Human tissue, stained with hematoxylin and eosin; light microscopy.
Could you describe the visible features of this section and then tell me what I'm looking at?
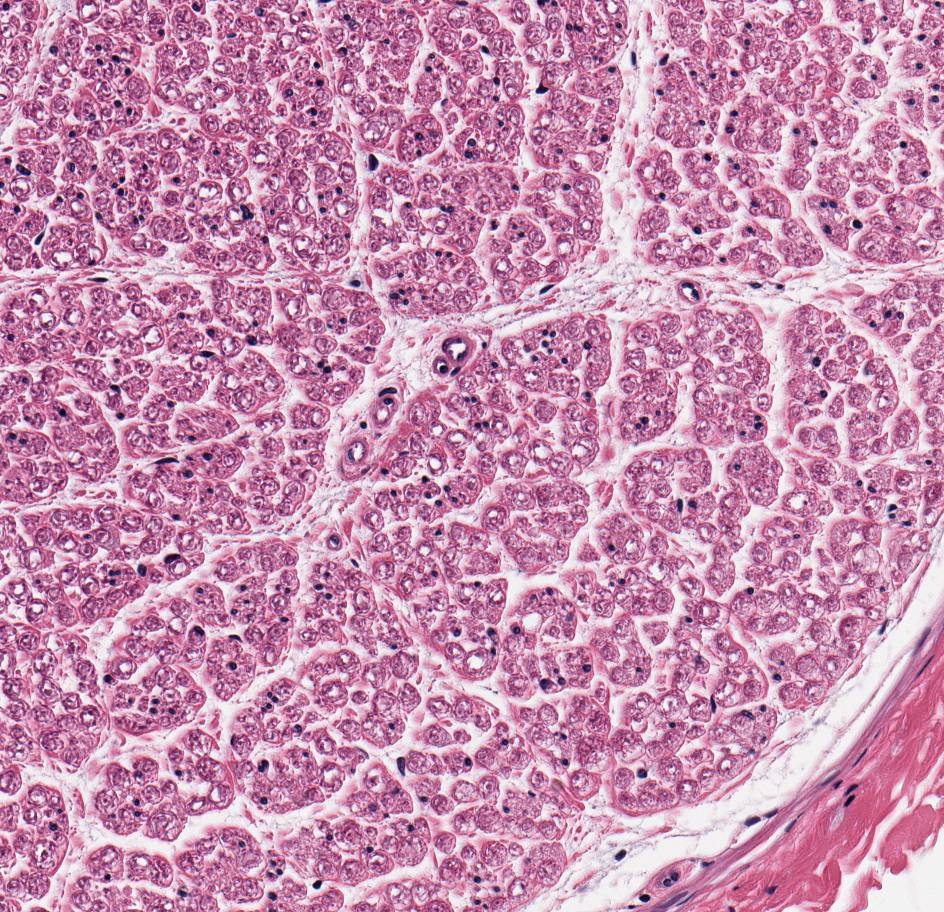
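First, across the field, small round fibres cut in cross-section are packed in lobules between thin pale septa. Next, each profile has a small central pink core within a pale, clear ring. Small, dark, round-to-oval nuclei are sparse among them. A few small thick-walled vessels lie together in a septum just above centre. The tissue is tibial nerve.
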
